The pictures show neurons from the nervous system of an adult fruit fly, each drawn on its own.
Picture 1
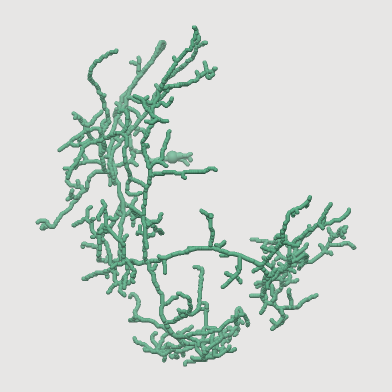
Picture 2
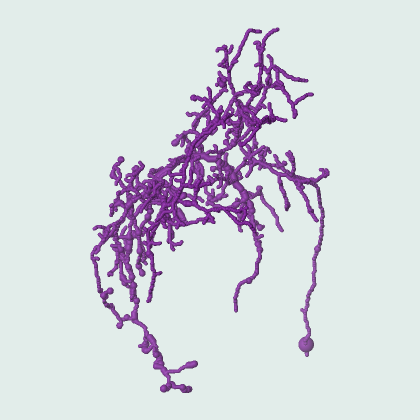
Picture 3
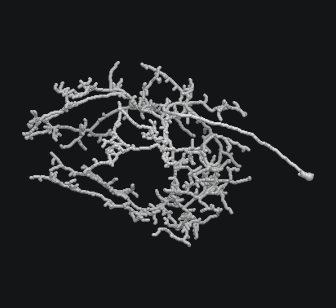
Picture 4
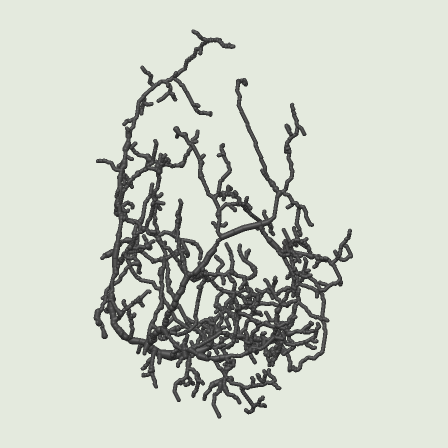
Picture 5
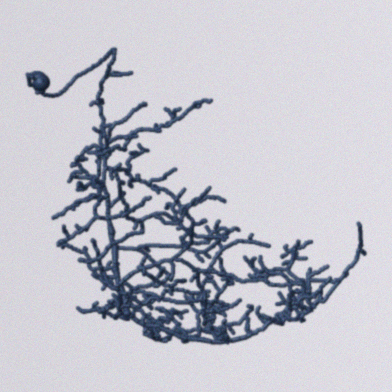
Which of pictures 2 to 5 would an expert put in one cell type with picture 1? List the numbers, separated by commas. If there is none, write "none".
4, 5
